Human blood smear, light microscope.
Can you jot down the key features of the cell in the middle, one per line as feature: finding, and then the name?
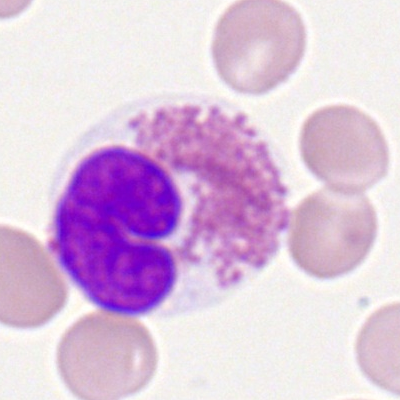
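Nucleus: pushed against the left side, deep notch on its right
Granules: crowding the right half, next to the nucleus
Background cytoplasm: pale, nearly colourless between the granules
Cell type: eosinophil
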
